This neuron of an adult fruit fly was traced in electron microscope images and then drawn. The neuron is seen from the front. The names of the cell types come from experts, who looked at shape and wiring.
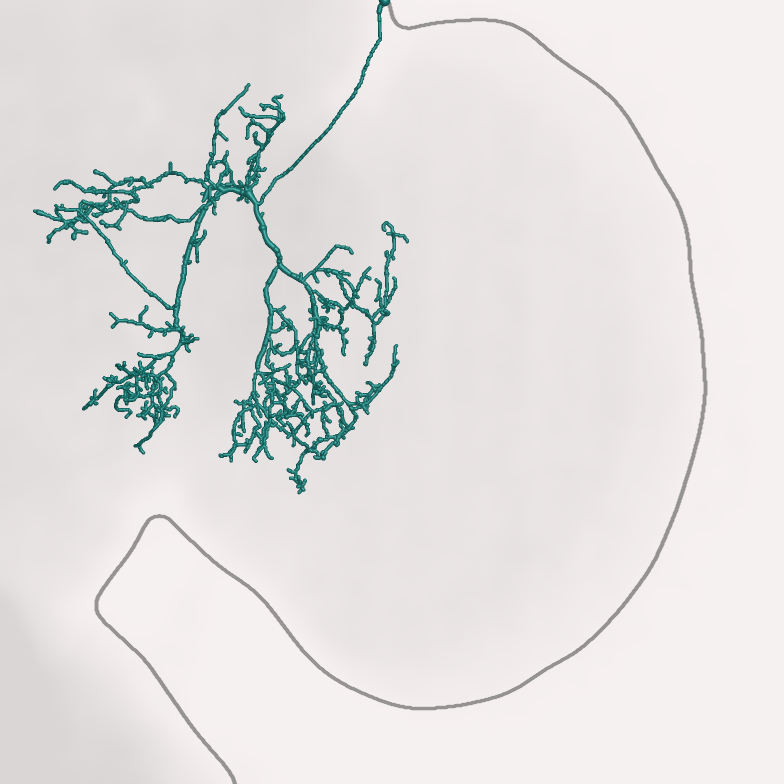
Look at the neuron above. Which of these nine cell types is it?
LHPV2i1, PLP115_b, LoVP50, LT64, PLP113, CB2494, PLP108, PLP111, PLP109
LoVP50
